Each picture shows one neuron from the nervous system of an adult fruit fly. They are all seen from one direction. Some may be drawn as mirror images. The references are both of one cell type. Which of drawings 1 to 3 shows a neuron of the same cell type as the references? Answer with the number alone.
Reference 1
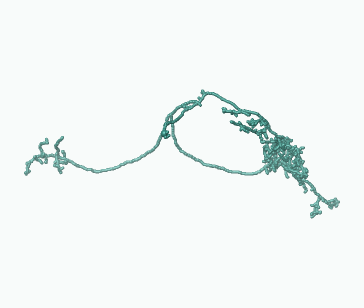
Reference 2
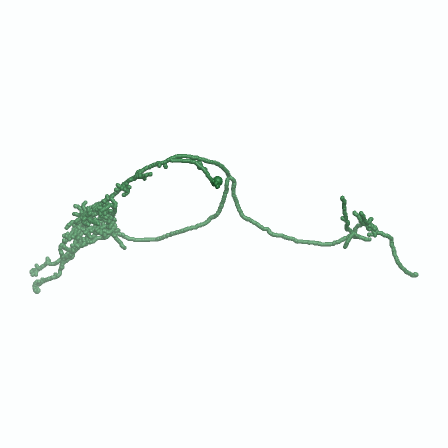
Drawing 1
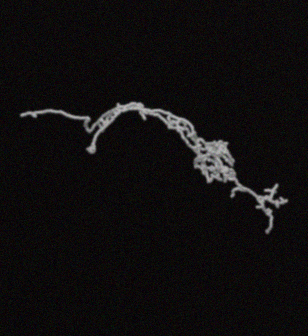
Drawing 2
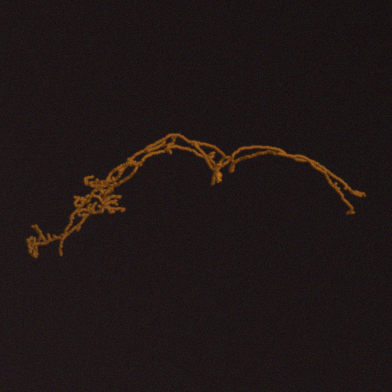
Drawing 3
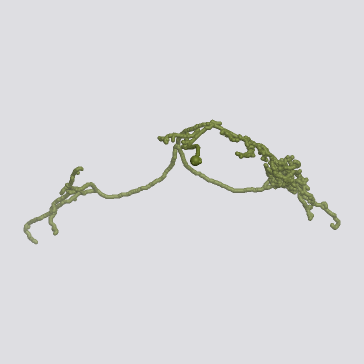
3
